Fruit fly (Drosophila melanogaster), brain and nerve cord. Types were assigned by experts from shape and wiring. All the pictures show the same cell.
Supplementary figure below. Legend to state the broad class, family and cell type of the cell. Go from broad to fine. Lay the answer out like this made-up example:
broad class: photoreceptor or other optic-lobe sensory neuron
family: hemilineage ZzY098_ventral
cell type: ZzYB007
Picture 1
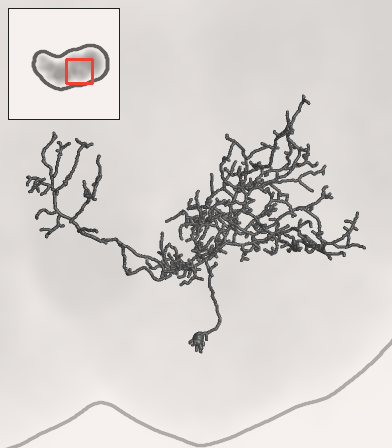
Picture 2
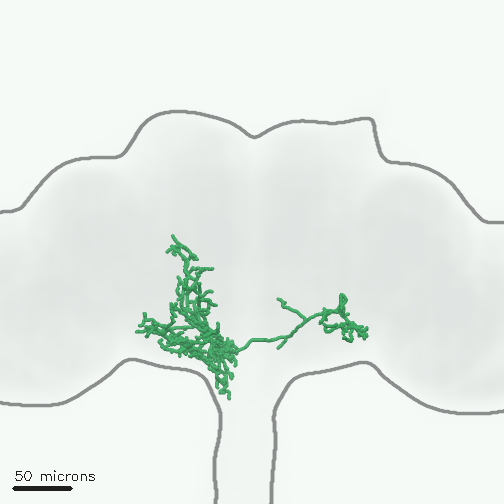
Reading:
broad class: central-brain intrinsic neuron
family: hemilineage LB3
cell type: GNG312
